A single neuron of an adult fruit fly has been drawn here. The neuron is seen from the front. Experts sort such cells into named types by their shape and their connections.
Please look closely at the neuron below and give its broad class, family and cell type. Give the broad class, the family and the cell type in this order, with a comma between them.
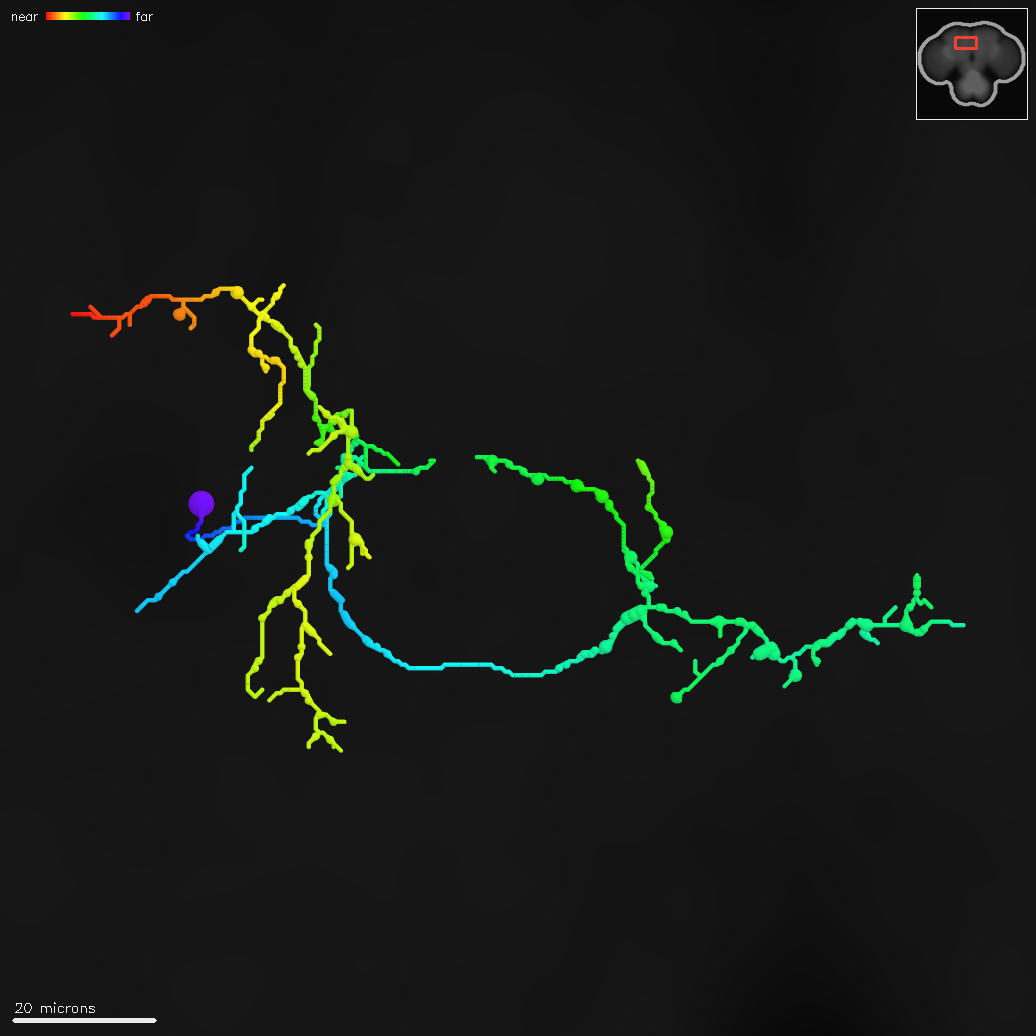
central-brain intrinsic neuron, hemilineage PSp3, CB1876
